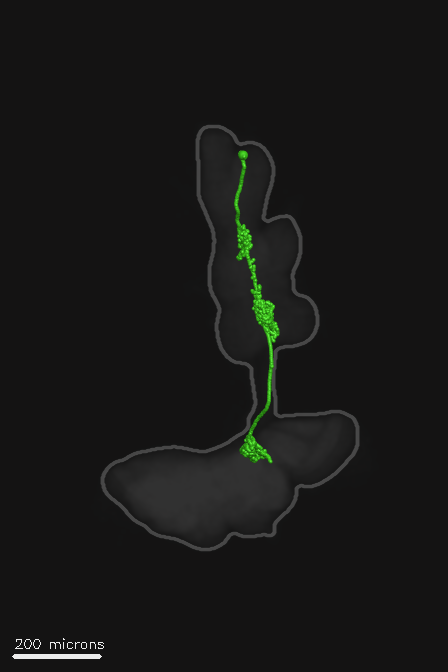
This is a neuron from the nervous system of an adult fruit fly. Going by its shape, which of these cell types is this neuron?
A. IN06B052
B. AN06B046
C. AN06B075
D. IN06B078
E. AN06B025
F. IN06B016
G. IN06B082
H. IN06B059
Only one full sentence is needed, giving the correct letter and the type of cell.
Cell type AN06B025, found in option E, is the type of the neuron.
